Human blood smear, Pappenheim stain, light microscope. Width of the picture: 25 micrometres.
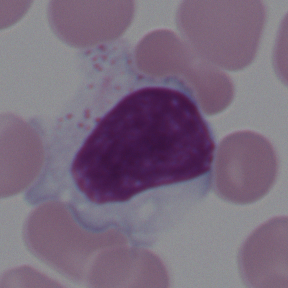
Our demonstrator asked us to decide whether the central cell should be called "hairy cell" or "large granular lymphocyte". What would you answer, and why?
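It's a large granular lymphocyte. What settles it is the cluster of small red-purple granules sitting in the cytoplasm above and to the left of the nucleus.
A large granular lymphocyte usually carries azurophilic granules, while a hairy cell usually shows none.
Apart from that, the cytoplasm is abundant and pale grey-blue, and the part below the nucleus is free of granules. The nucleus is a single unlobed mass, about 12 by 9 micrometres.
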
